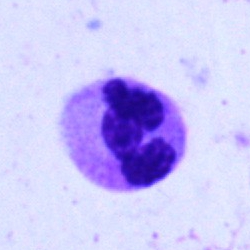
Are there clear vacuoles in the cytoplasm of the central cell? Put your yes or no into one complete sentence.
No, clear vacuoles are not present; its cytoplasm shows no vacuoles.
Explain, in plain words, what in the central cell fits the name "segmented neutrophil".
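For a segmented neutrophil, the cytoplasm is the part to look at: it's pinkish-lilac, fills the left part of the cell, and carries fine pinkish granules rather than coarse ones.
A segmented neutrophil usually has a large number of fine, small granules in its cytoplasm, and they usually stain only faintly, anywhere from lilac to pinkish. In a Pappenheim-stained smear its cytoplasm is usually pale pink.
Otherwise, the nucleus lies toward the right side, and its chromatin is dense and dark purple throughout the lobes.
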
